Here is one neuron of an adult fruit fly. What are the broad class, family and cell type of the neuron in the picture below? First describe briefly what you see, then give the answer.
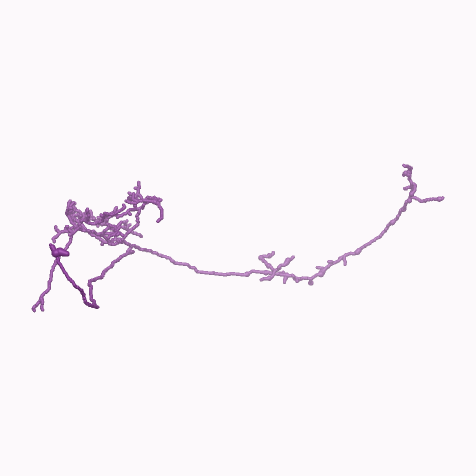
Its cell body lies on the left of the picture. Dozens of branch ends can be seen. Its broad class is central-brain intrinsic neuron. Its family is hemilineage SLPal5. It is of cell type CB1365.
